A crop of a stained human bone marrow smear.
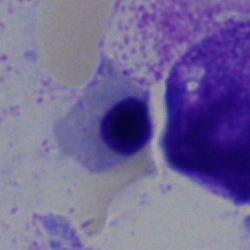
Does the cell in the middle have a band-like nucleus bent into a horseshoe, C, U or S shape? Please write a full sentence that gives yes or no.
No, this cell has one compact round or oval nucleus.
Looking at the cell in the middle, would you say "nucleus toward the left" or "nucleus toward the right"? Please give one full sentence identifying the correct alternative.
What sits toward the right of the cell is its nucleus.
